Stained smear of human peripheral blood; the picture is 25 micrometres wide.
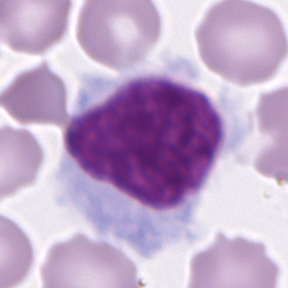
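Hairy cell, centre: outer edge irregular and ragged, fading indistinctly into the background. Nucleus about 14 by 11 micrometres, outline irregular and somewhat angular, no deep indentation. Cytoplasm pale greyish blue; rim broader below the nucleus than above it.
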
